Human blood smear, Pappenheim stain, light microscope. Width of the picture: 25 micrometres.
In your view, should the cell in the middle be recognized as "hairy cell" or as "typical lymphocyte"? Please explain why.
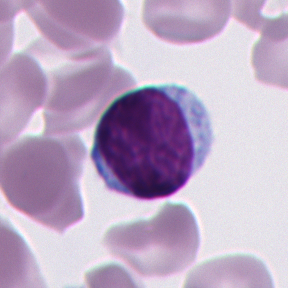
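To my eye this is a typical lymphocyte, not a hairy cell.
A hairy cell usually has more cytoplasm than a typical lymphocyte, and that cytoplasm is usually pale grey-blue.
Here the nucleus, about 9 micrometres across, fills most of the cell and sits toward the left, leaving a pale blue crescent of cytoplasm that is widest on the right. The outline is round and smooth, and I see no clear vacuoles in the cytoplasm.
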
